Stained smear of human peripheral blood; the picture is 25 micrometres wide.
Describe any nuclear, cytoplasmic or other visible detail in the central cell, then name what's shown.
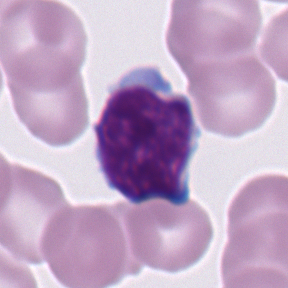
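Hardly any cytoplasm here; what there is sits mainly as a small cap along the top edge, and I see no granules in it. The chromatin is dark purple and coarsely clumped, with no nucleolus showing. I'd call it a typical lymphocyte.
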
